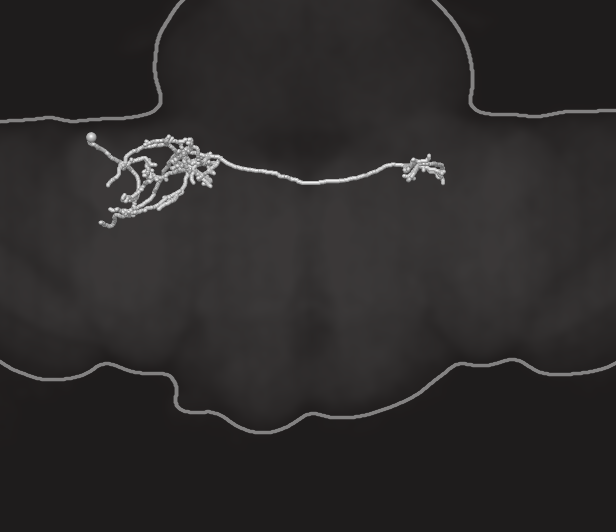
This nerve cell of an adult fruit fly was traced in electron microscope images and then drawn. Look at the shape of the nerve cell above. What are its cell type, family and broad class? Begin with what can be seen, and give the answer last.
The cell body can be seen at the upper left of the picture. In this view it is more than twice as wide as it is tall. It is of cell type CL254. The family is hemilineage VPNp&v1_posterior. Its broad class is central-brain intrinsic neuron.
